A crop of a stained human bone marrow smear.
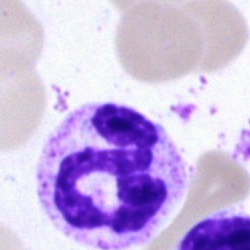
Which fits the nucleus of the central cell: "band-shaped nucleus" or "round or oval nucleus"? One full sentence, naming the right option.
What the nucleus forms is a curved band rather than separate lobes.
